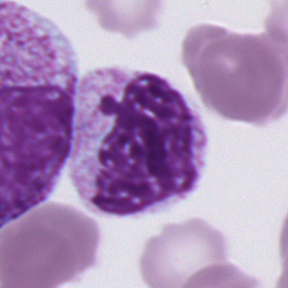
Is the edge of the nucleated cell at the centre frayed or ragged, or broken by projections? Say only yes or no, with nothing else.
No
